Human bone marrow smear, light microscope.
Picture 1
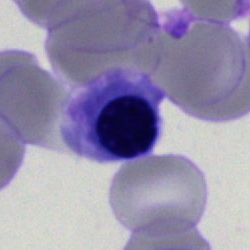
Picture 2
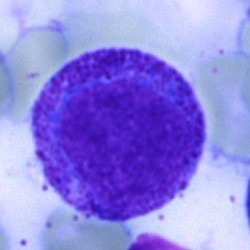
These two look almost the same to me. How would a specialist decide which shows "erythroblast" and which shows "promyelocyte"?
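The erythroblast appears in picture 1, the promyelocyte in picture 2. The erythroblast's cytoplasm is lilac-blue and shows no distinct granules.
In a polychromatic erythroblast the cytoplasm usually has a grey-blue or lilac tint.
In the promyelocyte, by contrast, a granular rim lies on the upper left, and granules also lie scattered over the nucleus itself. A paler blue band separates that nucleus from the granular rim.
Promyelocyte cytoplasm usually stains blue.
The erythroblast's chromatin is very dark and densely condensed throughout, and no nucleoli are visible. Its nucleus sits off-centre, toward the right side of the cell.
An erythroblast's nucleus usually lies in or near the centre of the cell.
The erythroblast's outline is roughly round, with a slightly uneven edge. No vacuoles are visible in the promyelocyte's cytoplasm, and small dark purple dots lie scattered on the background around it.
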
